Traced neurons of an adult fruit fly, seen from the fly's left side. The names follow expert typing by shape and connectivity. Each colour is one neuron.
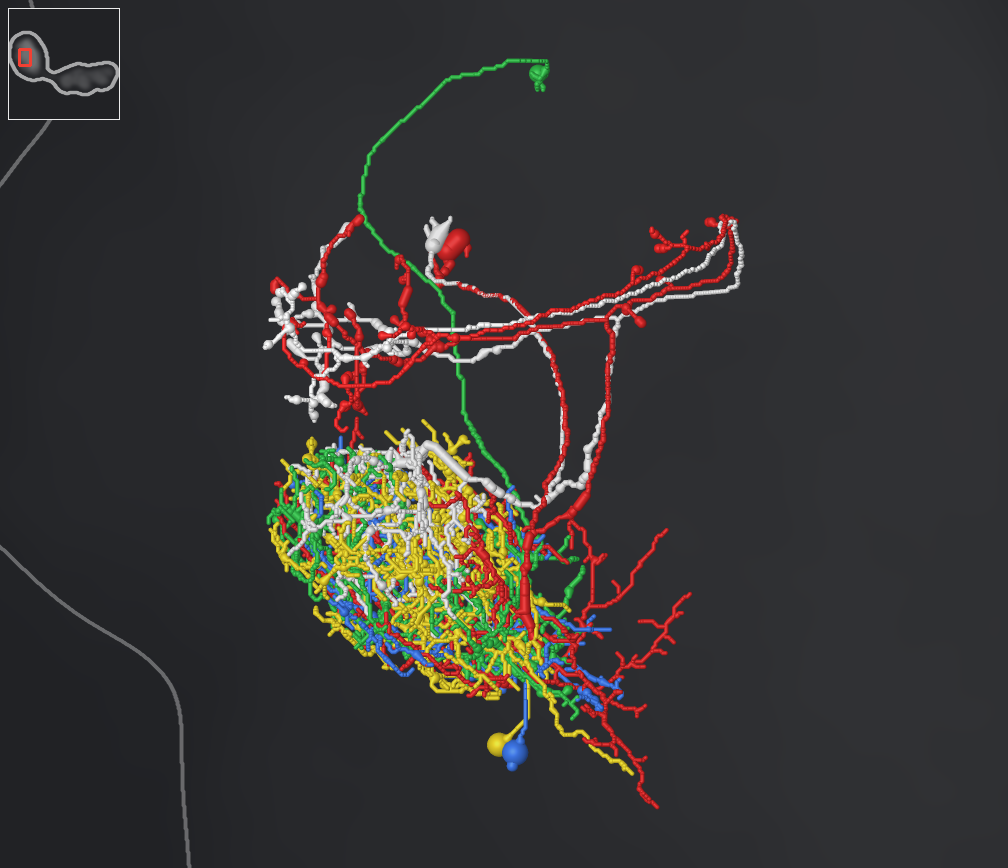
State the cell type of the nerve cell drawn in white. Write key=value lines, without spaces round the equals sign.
cell_type=AVLP265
